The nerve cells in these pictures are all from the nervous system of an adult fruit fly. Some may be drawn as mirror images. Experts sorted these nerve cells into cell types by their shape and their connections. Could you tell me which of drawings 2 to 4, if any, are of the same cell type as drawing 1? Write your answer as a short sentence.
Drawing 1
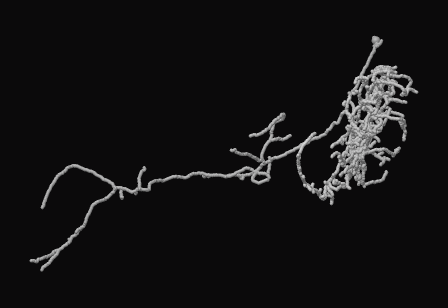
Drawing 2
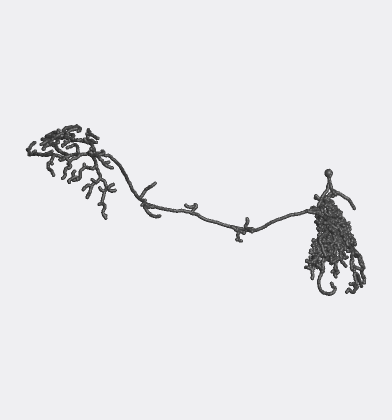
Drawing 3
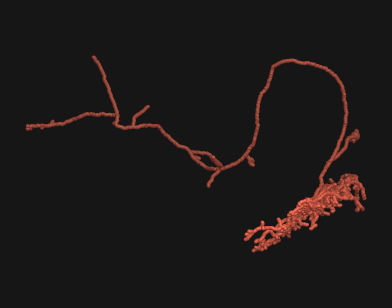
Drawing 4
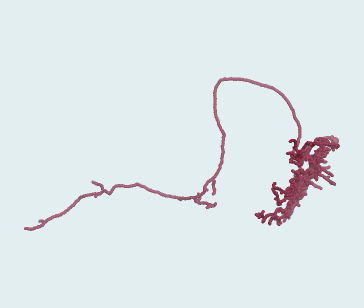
Drawing 3 and drawing 4 are of the same cell type.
